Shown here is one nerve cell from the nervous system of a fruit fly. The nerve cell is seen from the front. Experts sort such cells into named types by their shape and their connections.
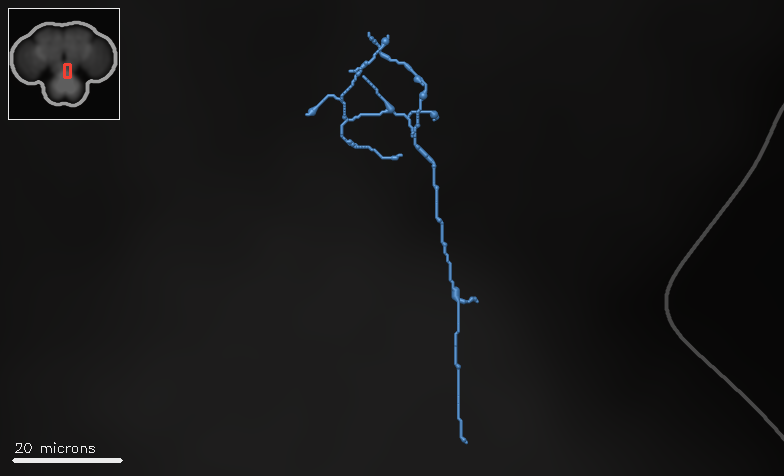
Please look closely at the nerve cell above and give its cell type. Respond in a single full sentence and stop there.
It is as LB3c that this nerve cell is typed.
